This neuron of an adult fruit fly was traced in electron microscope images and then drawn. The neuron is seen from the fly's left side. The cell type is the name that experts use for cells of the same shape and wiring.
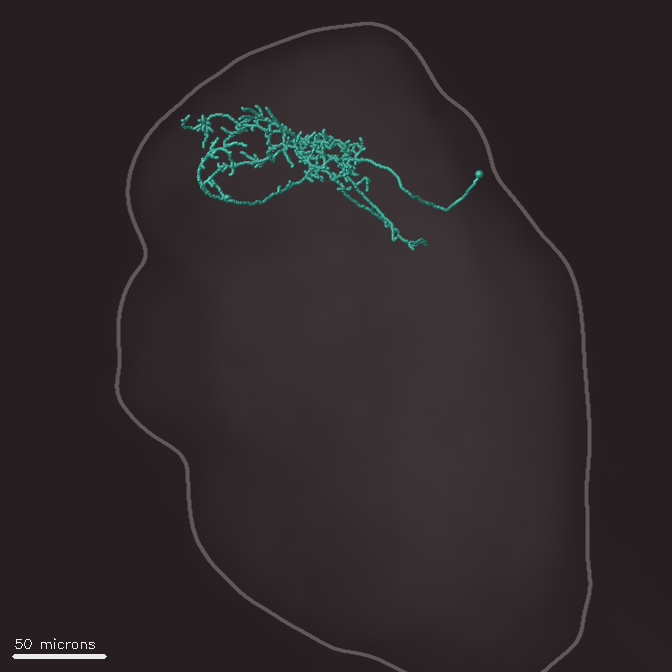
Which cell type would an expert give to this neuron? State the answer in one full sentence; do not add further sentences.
The neuron belongs to cell type SMP391.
